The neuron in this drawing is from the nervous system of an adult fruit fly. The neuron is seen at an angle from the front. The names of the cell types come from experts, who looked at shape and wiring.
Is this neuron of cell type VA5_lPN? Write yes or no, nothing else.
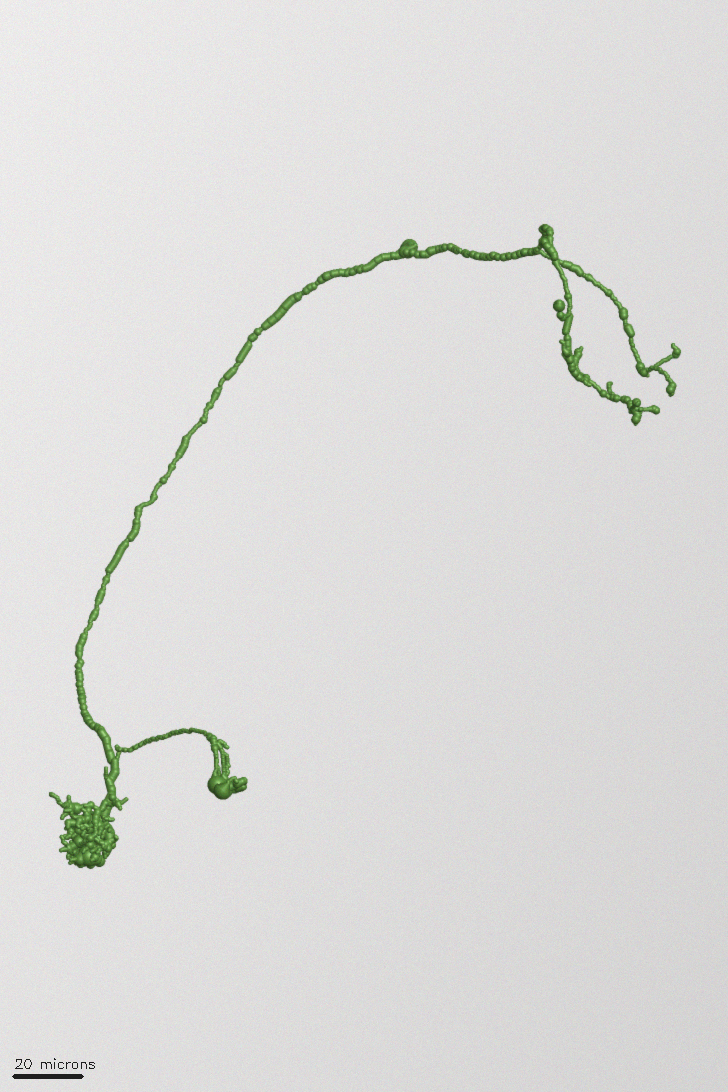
yes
